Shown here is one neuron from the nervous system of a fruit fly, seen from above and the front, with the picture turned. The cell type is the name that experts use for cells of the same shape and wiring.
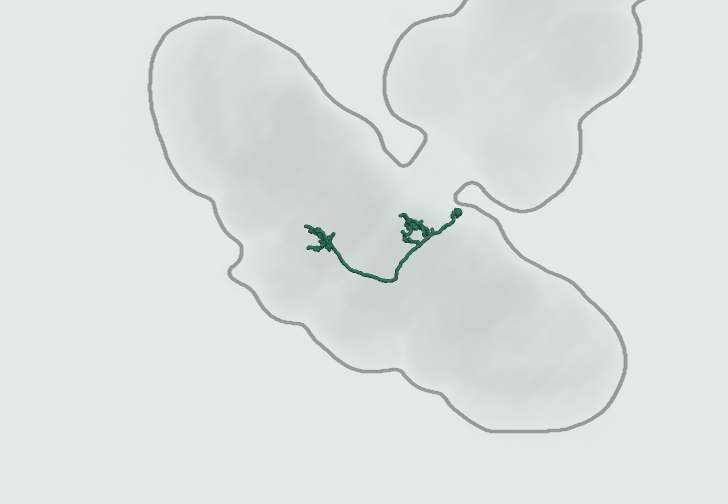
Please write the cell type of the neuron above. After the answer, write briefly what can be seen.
It is of cell type IB084. Its broad class is central-brain intrinsic neuron. In this view it is wider than it is tall.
